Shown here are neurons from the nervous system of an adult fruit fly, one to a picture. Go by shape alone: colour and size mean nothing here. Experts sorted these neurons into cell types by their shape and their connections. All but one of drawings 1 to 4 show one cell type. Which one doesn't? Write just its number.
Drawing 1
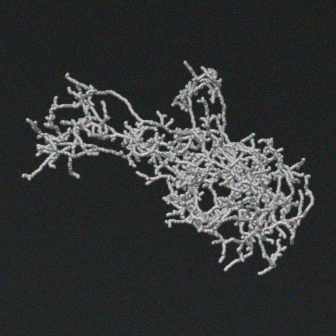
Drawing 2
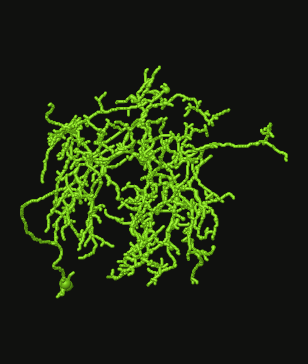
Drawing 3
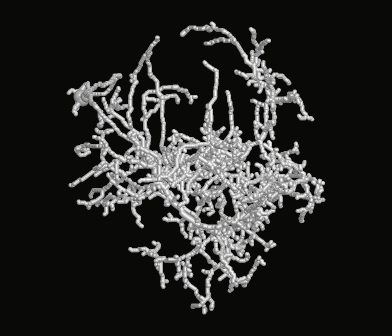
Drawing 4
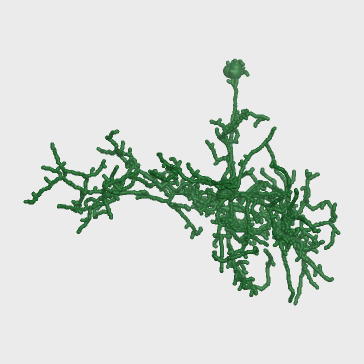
2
